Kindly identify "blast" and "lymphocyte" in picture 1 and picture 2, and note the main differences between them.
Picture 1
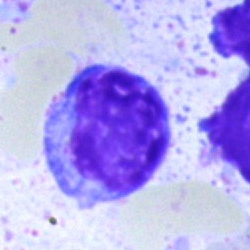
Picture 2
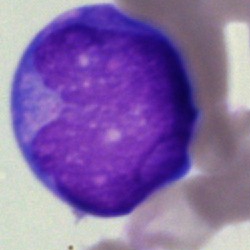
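In picture 1 you see a lymphocyte; in picture 2, a blast. In the lymphocyte the chromatin is dark purple and coarsely clumped with paler gaps, whereas in the blast it is finely textured and evenly purple, without coarse clumps.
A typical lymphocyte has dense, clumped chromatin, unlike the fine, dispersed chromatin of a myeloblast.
In the blast the nucleus fills most of the cell and leaves only a narrow, deep blue rim of cytoplasm.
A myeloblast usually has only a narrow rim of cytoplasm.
The lymphocyte's blue cytoplasm forms a wider rim on the left than on the right and shows no distinct granules. The blast's outline is roughly oval and mostly smooth; its nucleus is indented on the left beside a paler zone, and several small pale spots are scattered through it.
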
